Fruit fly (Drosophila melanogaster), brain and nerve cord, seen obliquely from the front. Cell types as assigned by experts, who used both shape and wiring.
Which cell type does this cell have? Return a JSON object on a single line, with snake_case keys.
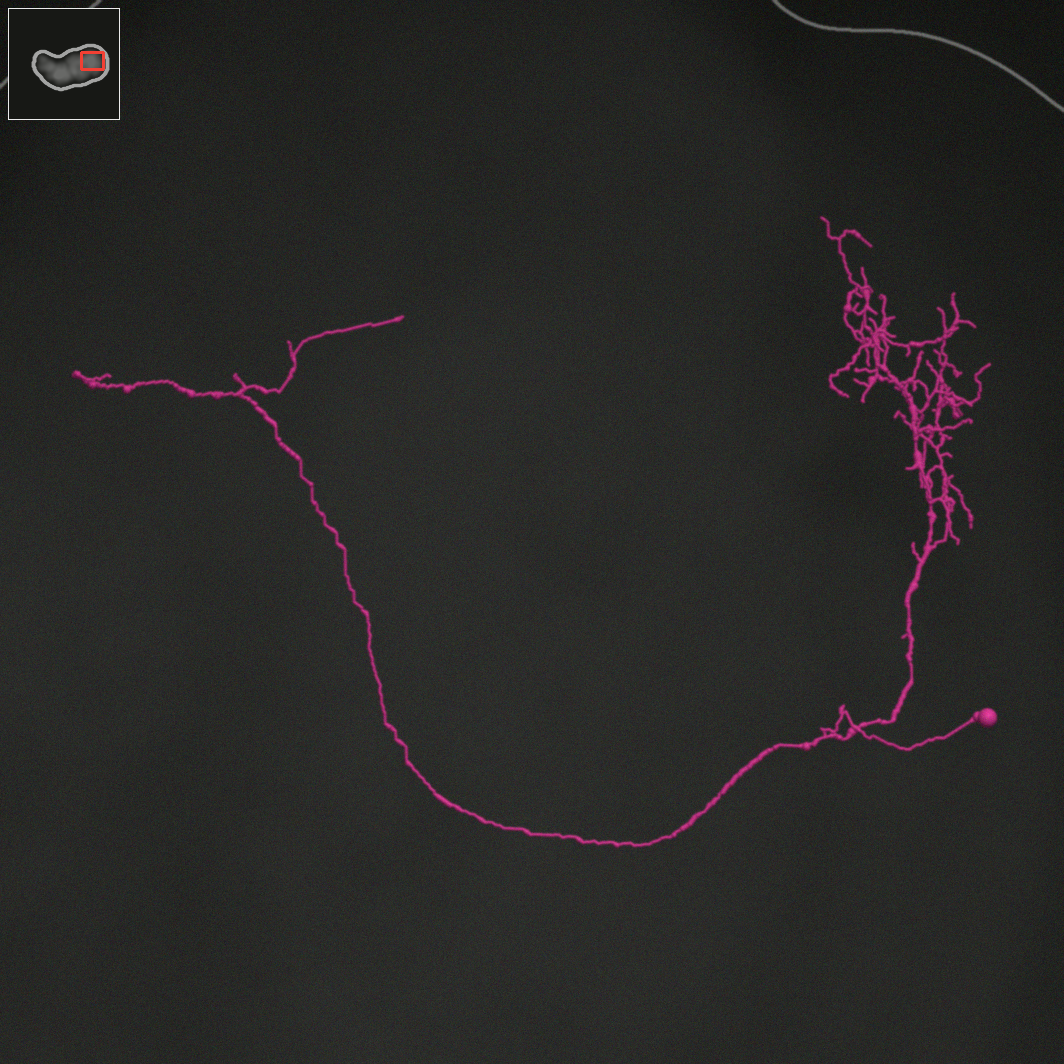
{"cell_type": "MeVP12"}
